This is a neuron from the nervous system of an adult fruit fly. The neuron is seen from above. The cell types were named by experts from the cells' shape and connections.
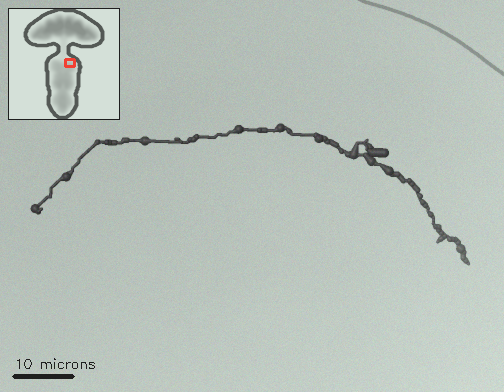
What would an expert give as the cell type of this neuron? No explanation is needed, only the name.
SNta41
